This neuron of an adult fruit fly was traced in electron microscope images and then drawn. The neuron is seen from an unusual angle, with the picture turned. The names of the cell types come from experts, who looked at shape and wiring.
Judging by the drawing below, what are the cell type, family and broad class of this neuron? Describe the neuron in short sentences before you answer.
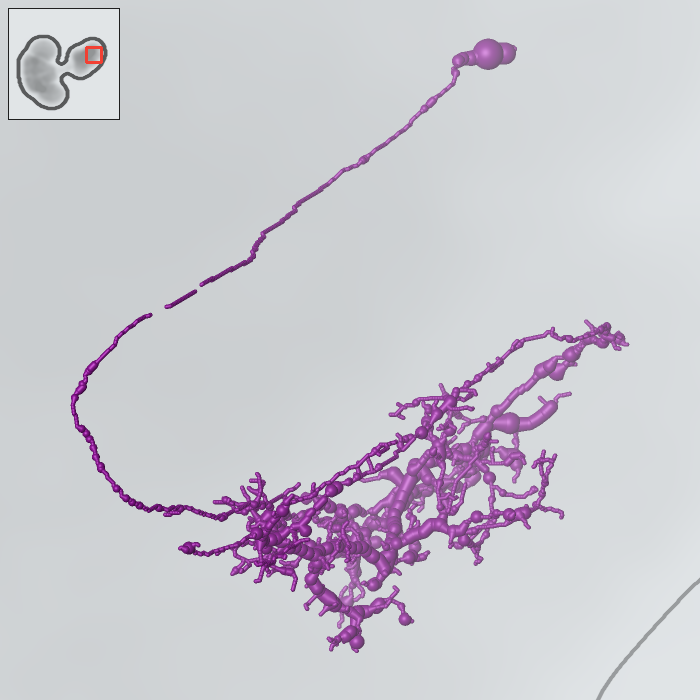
Dozens of branch ends can be seen. In this view it is about as wide as it is tall. Its cell type is IN12B026. The family is hemilineage 12B. Its broad class is nerve-cord intrinsic neuron.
